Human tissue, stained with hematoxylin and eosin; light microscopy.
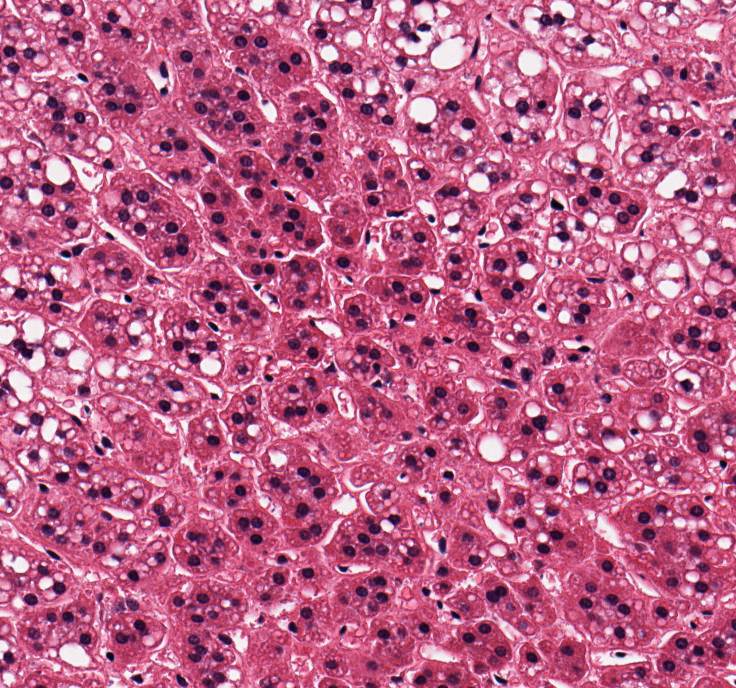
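Adrenal gland (haematoxylin and eosin). The cytoplasm of most cells holds many small, clear, round vacuoles, and in most of these vacuolated cells the nucleus stays central rather than displaced to the edge. Scattered cells, chiefly toward the upper right and left edges, contain a single large clear vacuole. Small, flattened, dark nuclei lie along the slit-like spaces between the cords.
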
